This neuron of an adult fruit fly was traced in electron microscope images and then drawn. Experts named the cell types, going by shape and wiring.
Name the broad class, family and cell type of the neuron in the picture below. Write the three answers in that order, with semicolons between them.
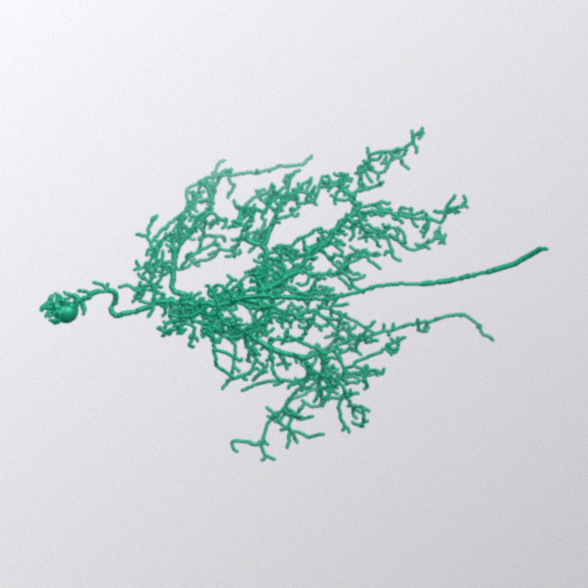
motor neuron of the nerve cord; MNad; MNad63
